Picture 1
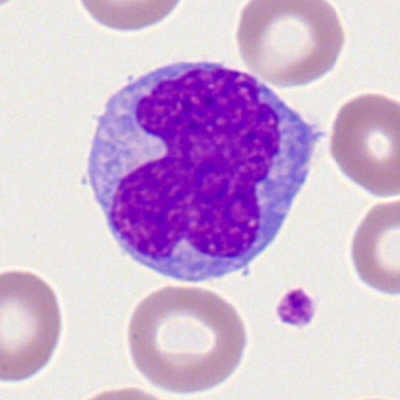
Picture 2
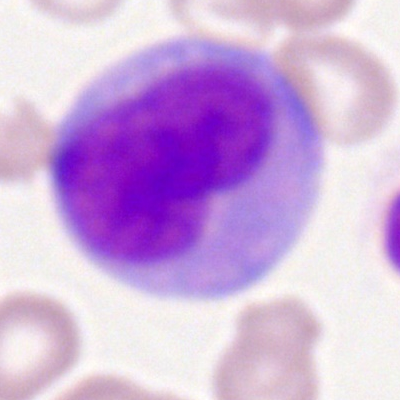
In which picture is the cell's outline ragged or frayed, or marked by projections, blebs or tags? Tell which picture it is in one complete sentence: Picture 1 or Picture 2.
The cell in Picture 1 has a rough outline.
